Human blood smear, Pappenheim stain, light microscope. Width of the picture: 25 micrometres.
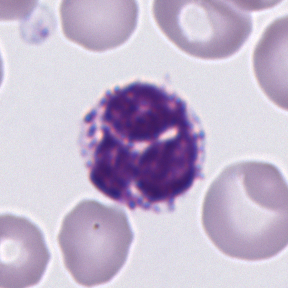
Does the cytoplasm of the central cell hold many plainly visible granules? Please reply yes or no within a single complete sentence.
Yes, within its cytoplasm there are many visible granules.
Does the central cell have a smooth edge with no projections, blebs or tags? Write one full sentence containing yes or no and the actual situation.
No, this cell has a rough edge, ragged or bearing projections, blebs or tags.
